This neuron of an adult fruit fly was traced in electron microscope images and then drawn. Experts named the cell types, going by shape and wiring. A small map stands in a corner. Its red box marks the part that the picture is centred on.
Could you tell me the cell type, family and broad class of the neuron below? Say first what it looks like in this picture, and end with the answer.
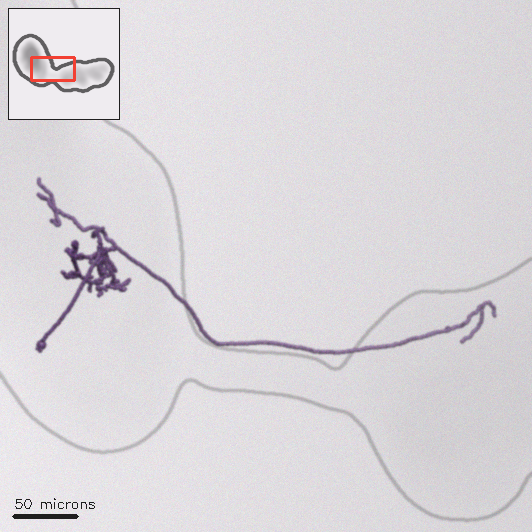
From left to right in the picture it spans about 350 microns. In this view it is more than twice as wide as it is tall. Its cell type is DNge179. The family is hemilineage LB6. It is a descending neuron.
